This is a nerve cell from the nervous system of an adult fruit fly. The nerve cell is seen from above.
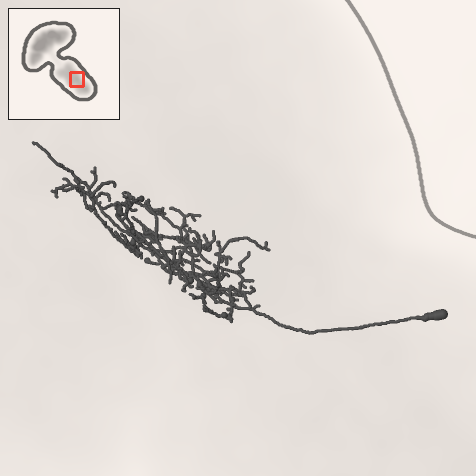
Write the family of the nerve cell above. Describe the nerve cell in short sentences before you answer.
It is in the nerve cord and does not reach the brain. Dozens of branch ends can be seen. Its broad class is nerve-cord intrinsic neuron. The family is hemilineage 01B.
